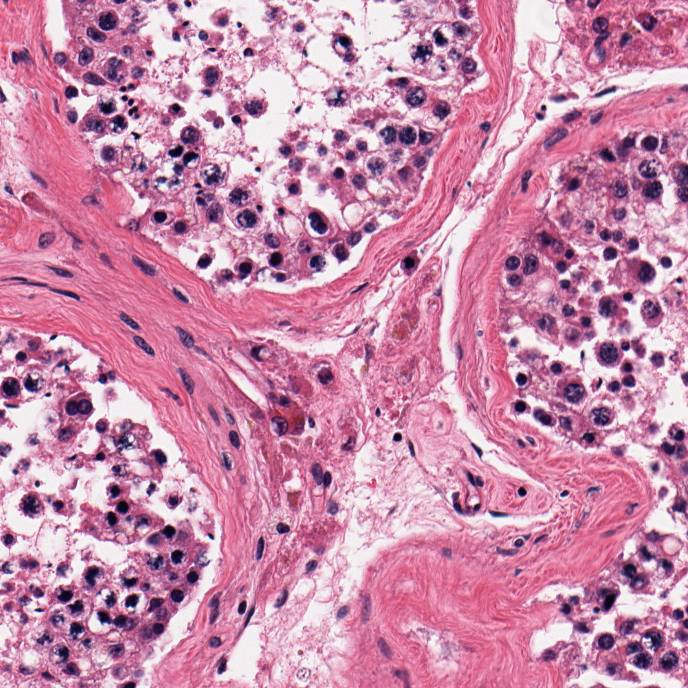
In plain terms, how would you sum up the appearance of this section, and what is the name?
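Rounded tubules sit at the corners and edges of the field, separated by a branching band of stroma through the centre. Each tubule is bounded by a thick, wavy, layered band of pink fibrous tissue, whose nuclei are elongated, spindle-shaped and parallel to the wall. Within the tubules lie loosely arranged round cells with dark round nuclei and many clear spaces between them. This section is testis.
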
